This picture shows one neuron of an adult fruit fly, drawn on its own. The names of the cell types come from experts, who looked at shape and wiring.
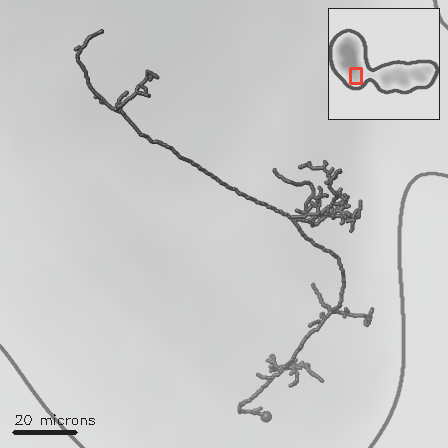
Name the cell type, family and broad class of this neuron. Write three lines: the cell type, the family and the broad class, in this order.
TmY4
TmY
optic-lobe intrinsic neuron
